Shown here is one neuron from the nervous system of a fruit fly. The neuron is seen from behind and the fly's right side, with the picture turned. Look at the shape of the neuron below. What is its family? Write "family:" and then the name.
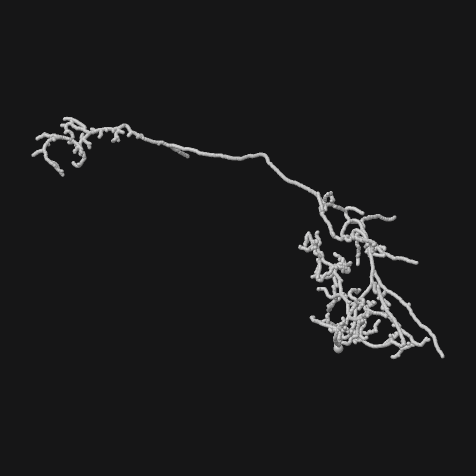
family: hemilineage 17B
